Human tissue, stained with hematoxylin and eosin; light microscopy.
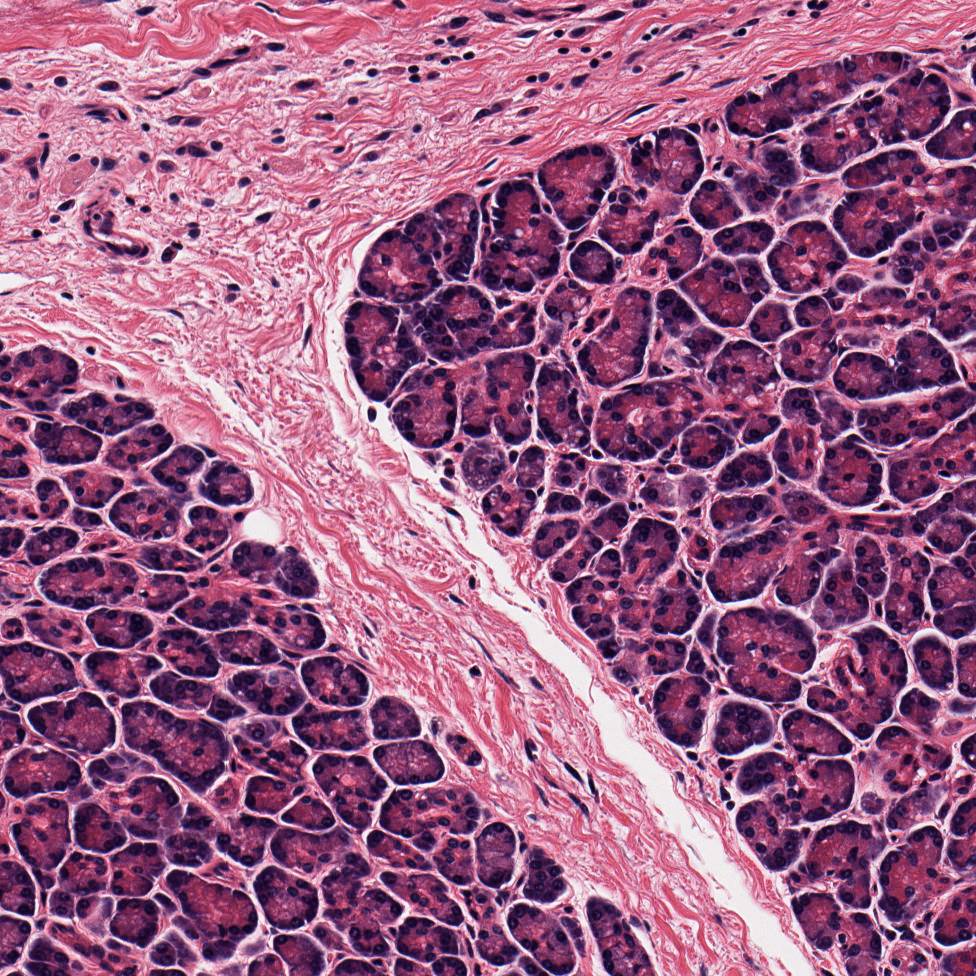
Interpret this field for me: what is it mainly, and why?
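Exocrine pancreas is the principal tissue: two lobules of closely packed acini, upper right and lower left, separated by a connective tissue band running diagonally from upper left to lower right. Only delicate strands of tissue lie between the acini. The acinar cells have dark round nuclei at the base, toward the outer edge of each acinus, and deep pink granular cytoplasm toward the centre.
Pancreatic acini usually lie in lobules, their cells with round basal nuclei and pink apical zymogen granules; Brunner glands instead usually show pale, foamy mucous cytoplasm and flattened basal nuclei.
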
